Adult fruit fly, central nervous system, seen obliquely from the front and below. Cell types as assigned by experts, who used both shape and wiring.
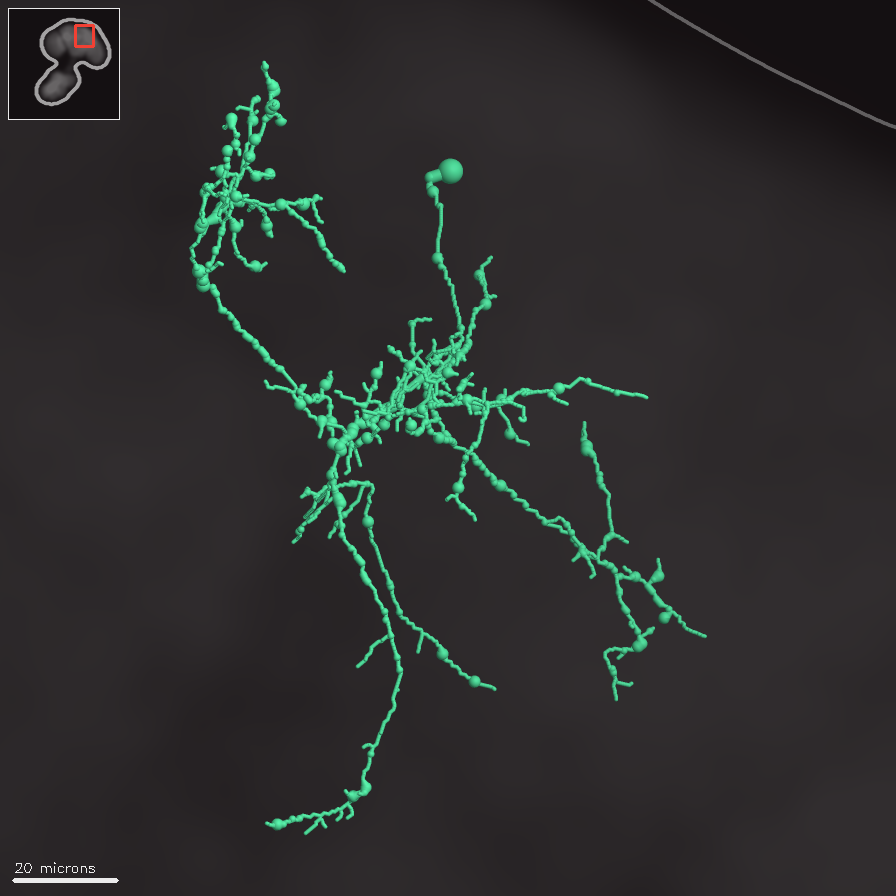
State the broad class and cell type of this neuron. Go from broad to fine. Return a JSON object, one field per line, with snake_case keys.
{
 "broad_class": "central-brain intrinsic neuron",
 "cell_type": "SMP427"
}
